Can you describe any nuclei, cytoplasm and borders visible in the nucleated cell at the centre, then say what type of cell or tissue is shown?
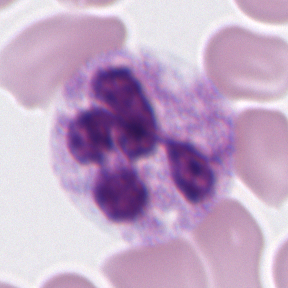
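The nucleus is divided into four separate lobes, and the right-hand lobe is linked to the others only by a thin thread. Its chromatin is dark purple and coarsely clumped. Fine lilac granules are spread evenly throughout the cytoplasm. This cell is a segmented neutrophil.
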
